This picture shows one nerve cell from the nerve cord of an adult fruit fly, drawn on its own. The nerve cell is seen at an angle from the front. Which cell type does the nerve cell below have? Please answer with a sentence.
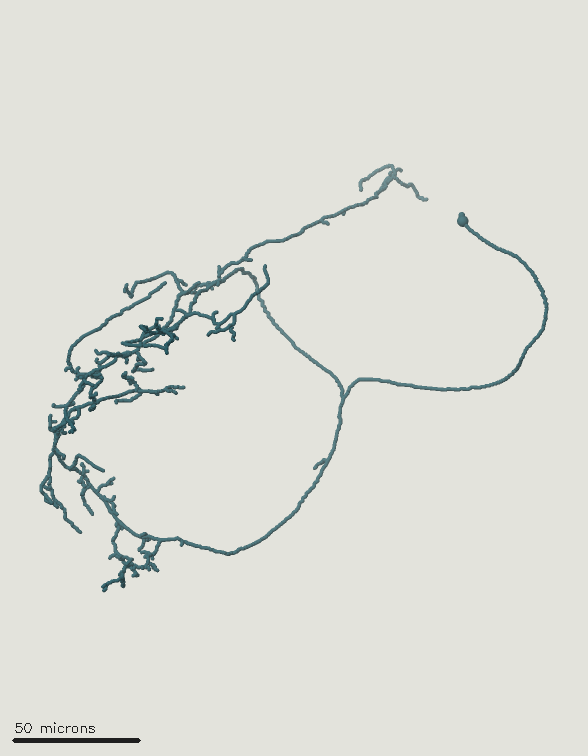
The cell type is IN19B064.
